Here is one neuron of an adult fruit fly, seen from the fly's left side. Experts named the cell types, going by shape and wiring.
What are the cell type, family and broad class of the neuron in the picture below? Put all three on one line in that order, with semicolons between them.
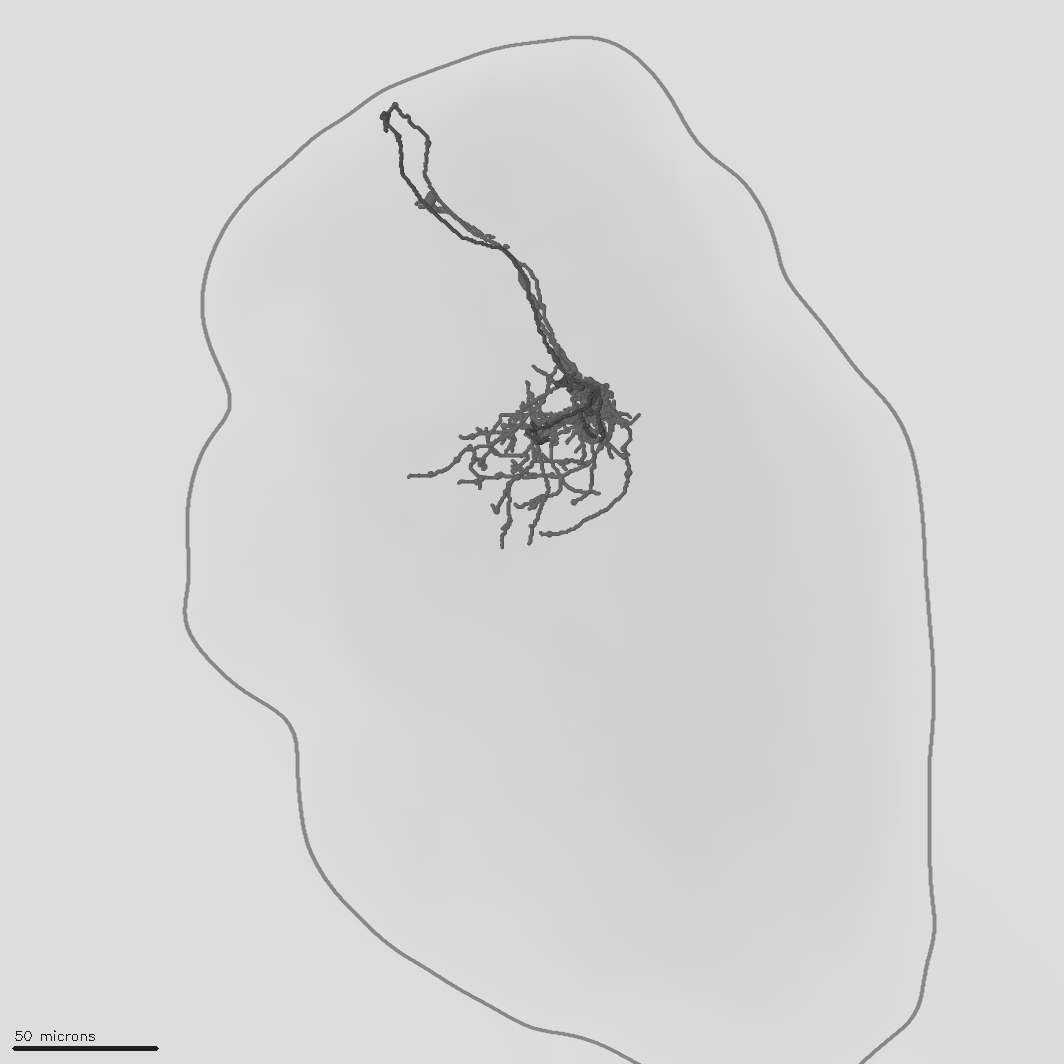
PVLP007; hemilineage VLPd&p1_dorsal; central-brain intrinsic neuron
